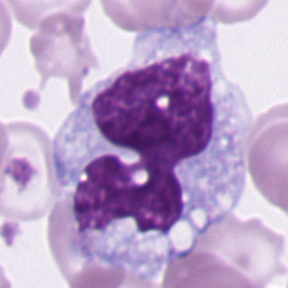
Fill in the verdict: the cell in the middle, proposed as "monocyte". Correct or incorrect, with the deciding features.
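Cytoplasm abundant, pale grey-blue, surrounding the nucleus. Fine, faint lilac granules in the cytoplasm. Outline irregular, edges wavy and bulging. Red cells pressed against top and bottom edges.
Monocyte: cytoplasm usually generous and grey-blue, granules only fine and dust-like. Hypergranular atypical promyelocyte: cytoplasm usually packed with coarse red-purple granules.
Abundant grey-blue cytoplasm and fine faint granules speak for monocyte and against atypical promyelocyte. Irregular outline and adjacent red cells decide neither way. Verdict: monocyte fits.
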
